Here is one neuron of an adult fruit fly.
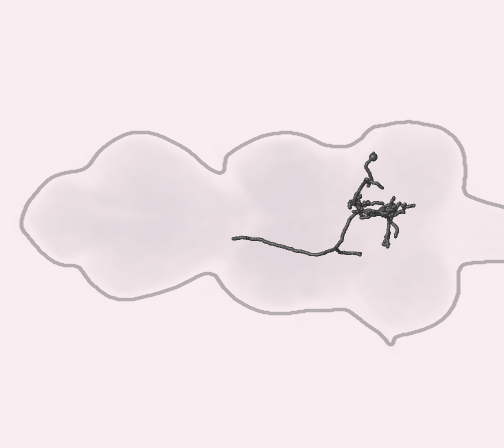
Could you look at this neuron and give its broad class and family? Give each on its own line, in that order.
nerve-cord intrinsic neuron
hemilineage 06A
